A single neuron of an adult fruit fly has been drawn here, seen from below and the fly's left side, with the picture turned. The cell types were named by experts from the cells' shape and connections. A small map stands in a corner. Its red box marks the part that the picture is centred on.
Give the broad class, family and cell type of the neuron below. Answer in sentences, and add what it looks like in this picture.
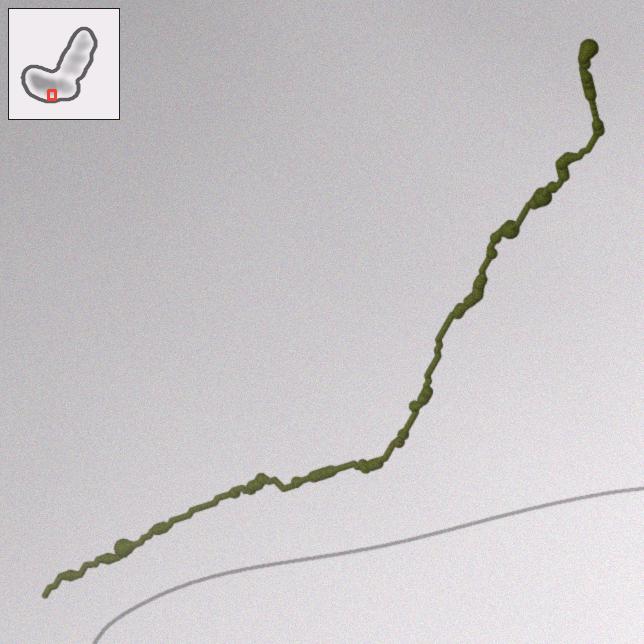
Its broad class is sensory neuron entering the brain. The name of its family is class mechanosensory. Its cell type is JO-B1_b. No cell body is drawn. There are a dozen or fewer branch ends.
